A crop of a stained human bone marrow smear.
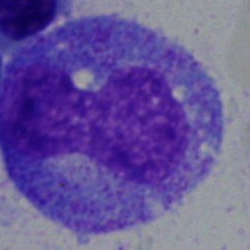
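Promyelocyte in the centre of a stained human bone marrow smear, light microscopy. The nucleus is indented, with a notch in its upper border. A moderate amount of greyish-blue cytoplasm surrounds it, with fine purple granules scattered throughout. Just below the nucleus lies a paler zone of cytoplasm.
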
